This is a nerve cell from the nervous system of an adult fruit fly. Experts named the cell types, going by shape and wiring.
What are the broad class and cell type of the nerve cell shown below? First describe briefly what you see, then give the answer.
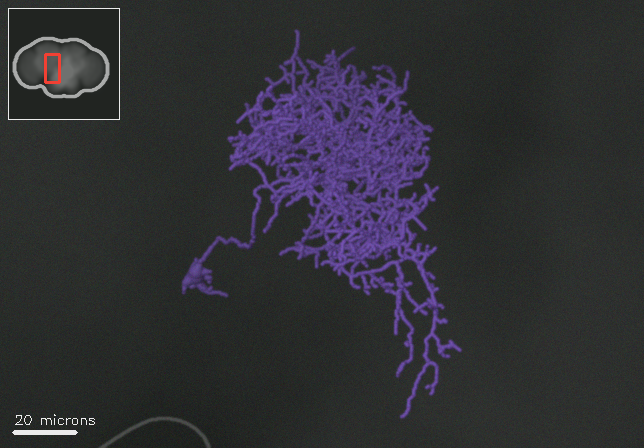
By the scale bar it is about 130 microns tall in this view. In this view it is taller than it is wide. This is a central-brain intrinsic neuron. Its cell type is PS049.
